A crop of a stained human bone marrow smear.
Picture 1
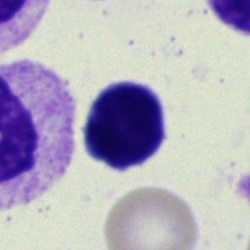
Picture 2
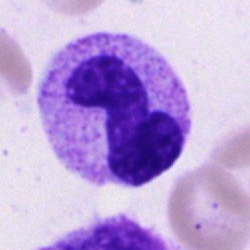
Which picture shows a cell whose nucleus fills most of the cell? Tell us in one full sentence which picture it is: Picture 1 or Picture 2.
In picture 1, the nucleus fills most of the cell.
